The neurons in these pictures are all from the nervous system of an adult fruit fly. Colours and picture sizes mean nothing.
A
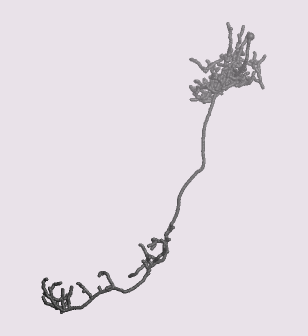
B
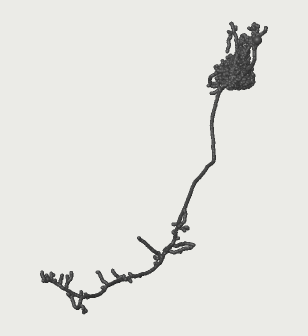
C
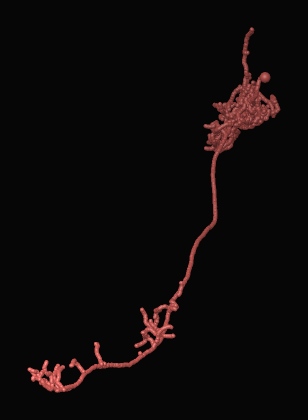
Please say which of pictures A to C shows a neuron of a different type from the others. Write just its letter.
B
